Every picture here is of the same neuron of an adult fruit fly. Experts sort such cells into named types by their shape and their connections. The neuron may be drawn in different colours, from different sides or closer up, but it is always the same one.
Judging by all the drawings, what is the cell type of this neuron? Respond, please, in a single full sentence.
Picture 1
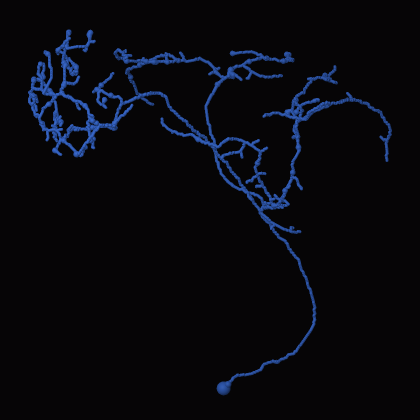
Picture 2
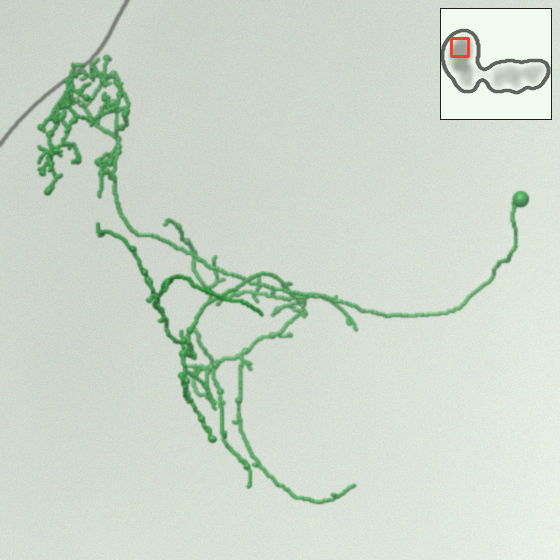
This neuron has been assigned cell type AOTU059.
